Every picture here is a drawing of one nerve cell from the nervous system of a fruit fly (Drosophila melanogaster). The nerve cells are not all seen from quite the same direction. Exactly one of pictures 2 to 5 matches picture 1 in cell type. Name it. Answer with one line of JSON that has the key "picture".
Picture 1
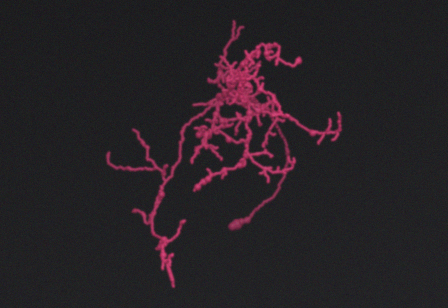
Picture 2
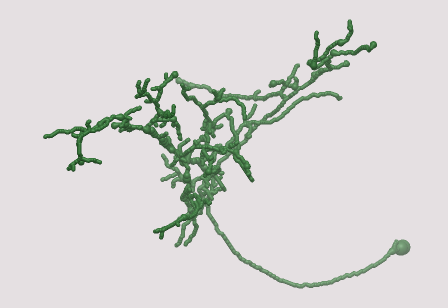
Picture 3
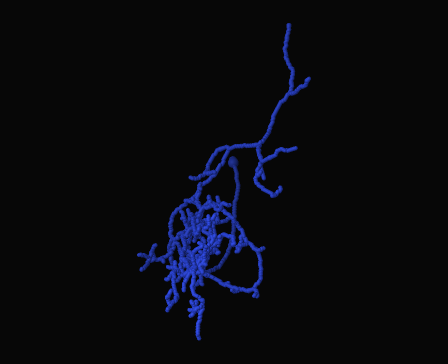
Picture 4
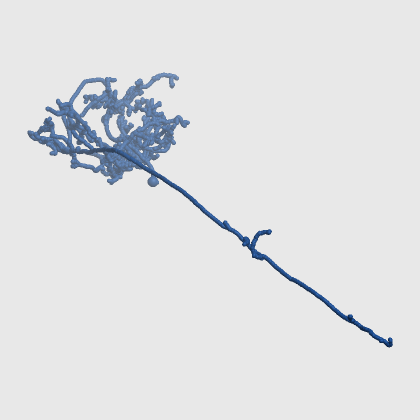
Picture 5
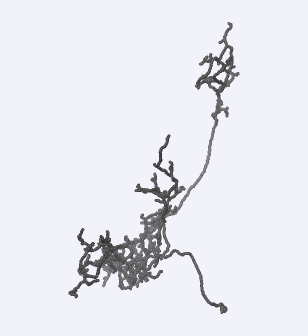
{"picture": 2}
